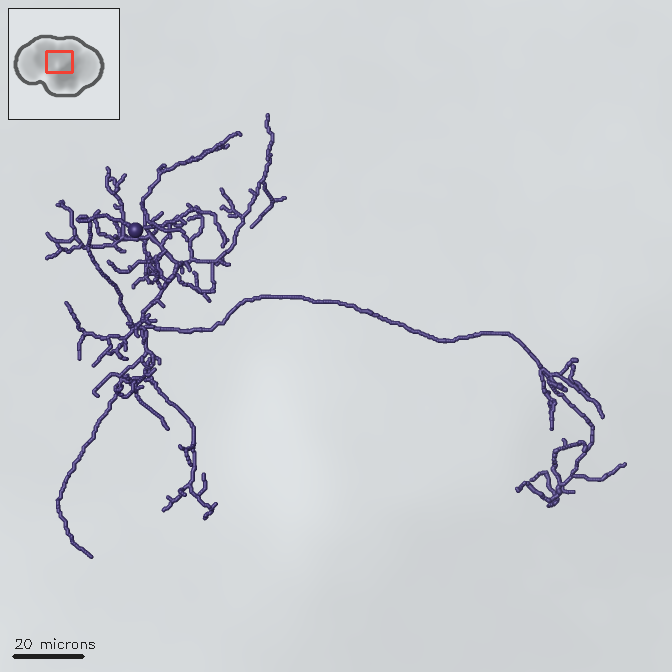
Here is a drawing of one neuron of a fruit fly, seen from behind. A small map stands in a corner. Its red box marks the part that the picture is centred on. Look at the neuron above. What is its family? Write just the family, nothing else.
hemilineage DM4_ventral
